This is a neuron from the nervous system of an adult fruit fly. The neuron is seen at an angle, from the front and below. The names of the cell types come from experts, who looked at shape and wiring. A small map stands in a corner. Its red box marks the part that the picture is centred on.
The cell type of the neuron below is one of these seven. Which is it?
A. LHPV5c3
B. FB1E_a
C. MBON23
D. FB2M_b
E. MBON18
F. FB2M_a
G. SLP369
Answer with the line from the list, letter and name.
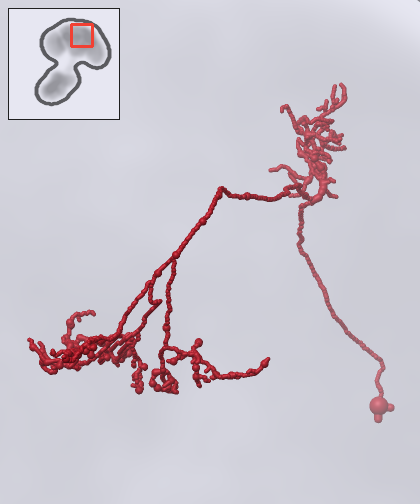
B. FB1E_a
